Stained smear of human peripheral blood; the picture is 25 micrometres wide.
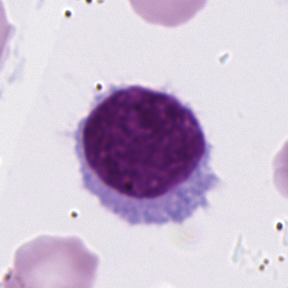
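Hairy cell, the central cell in a stained smear of human peripheral blood. The edge of the cell is ragged, with fine short projections. The round nucleus, about 10 micrometres across, sits toward the top of the cell and fills about 70% of its area. The pale blue cytoplasm forms its widest band below the nucleus.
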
